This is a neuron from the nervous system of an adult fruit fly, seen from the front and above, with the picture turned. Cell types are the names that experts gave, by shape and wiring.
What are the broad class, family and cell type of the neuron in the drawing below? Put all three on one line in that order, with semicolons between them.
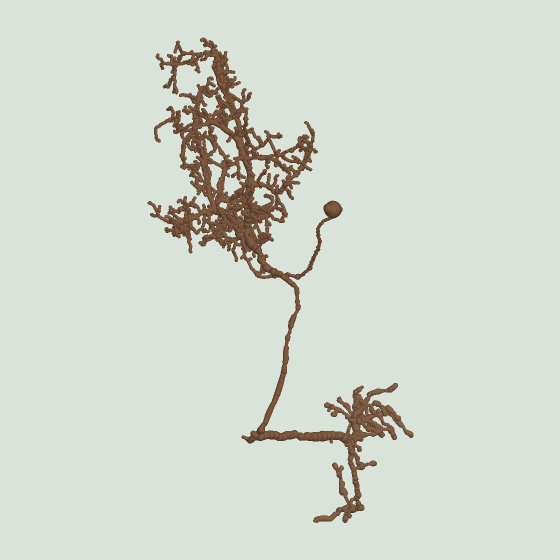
nerve-cord intrinsic neuron; hemilineage 19A; IN19A009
